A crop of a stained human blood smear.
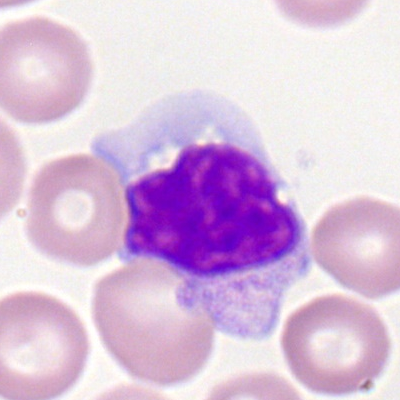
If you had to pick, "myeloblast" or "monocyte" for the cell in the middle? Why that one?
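This is a monocyte, not a myeloblast. Point one: the nucleus is a single unlobed mass whose edge is irregular and slightly indented. Point two: the cytoplasm is pale blue-grey. Point three: fine pinkish-purple granules gather in the cytoplasm below the nucleus. Point four: a few small clear spaces lie along the upper edge of the nucleus.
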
